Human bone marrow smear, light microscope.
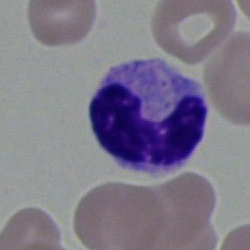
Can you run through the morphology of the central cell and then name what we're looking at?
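Outline first: the cell is roughly round. Chromatin next: dark purple and dense, broken by a few small paler spots. The cytoplasm is pale pinkish-lilac, and most of it sits in the nuclear indentation at the top of the cell. This is a segmented neutrophil.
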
